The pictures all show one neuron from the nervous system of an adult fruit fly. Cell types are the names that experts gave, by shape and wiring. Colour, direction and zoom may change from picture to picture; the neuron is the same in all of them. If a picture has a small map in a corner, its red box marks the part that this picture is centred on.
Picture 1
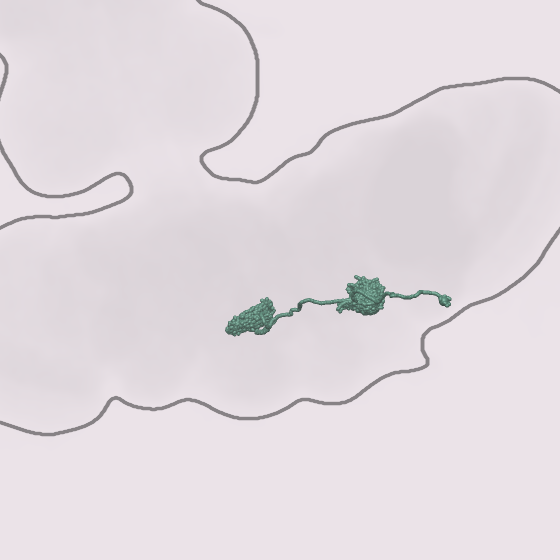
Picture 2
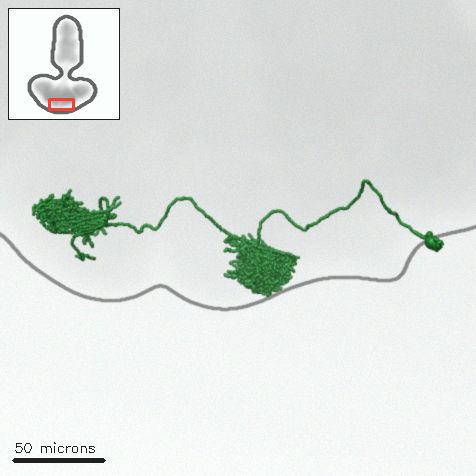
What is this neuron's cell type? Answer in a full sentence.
The cell type is MBON09.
